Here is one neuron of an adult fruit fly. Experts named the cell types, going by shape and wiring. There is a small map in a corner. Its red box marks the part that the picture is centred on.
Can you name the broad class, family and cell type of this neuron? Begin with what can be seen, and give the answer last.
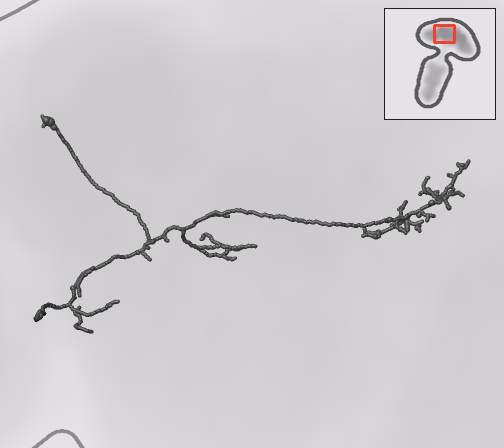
It lies in the brain. Its cell body lies at the upper left of the picture. Its broad class is central-brain intrinsic neuron. The family is hemilineage SLPpl1. Its cell type is CB3118.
